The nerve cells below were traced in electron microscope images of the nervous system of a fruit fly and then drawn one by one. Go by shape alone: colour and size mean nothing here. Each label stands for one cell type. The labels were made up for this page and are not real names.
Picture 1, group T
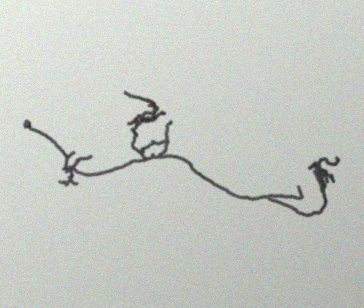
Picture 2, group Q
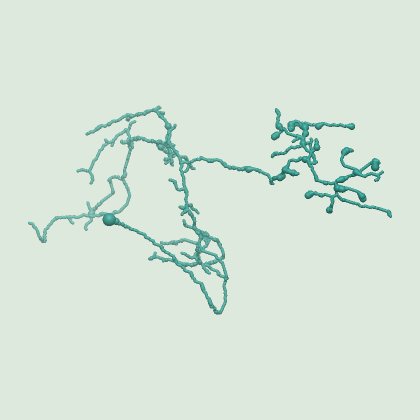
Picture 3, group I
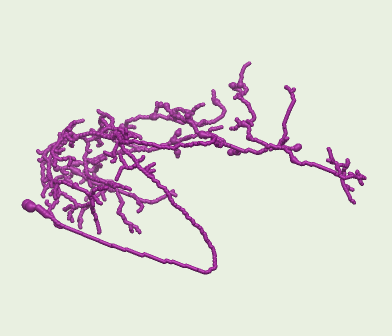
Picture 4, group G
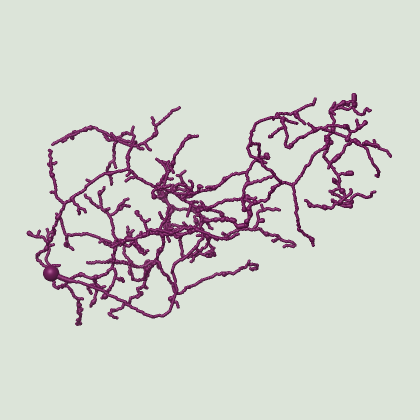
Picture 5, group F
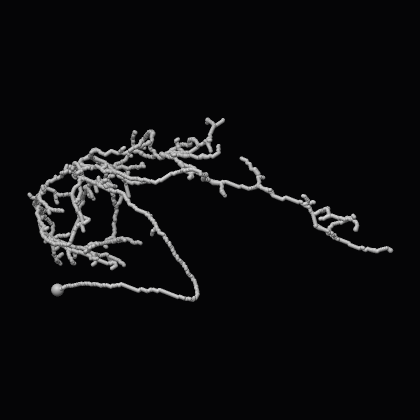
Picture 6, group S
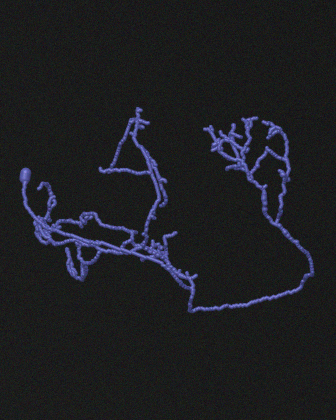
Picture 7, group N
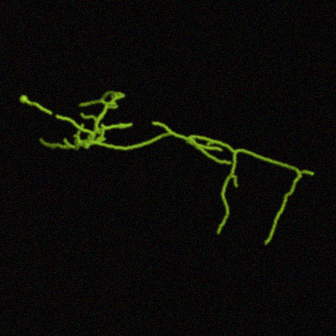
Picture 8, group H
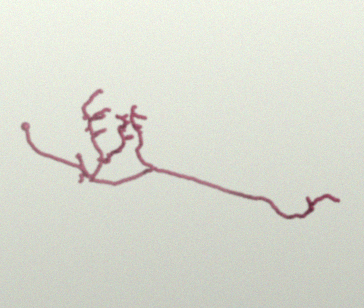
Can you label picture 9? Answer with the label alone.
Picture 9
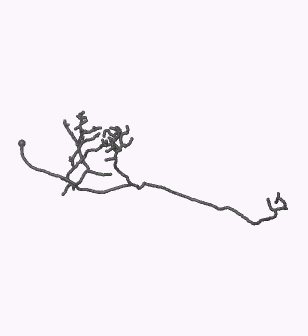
group H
